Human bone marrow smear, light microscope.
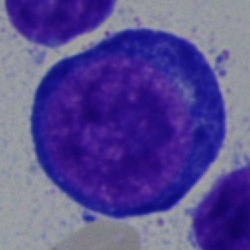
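Proerythroblast, stained human bone marrow smear (central cell). The nucleus fills most of the cell, leaving a narrow rim of deep blue cytoplasm that is widest on the upper right. A paler zone lies in the cytoplasm beside the nucleus on the right.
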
